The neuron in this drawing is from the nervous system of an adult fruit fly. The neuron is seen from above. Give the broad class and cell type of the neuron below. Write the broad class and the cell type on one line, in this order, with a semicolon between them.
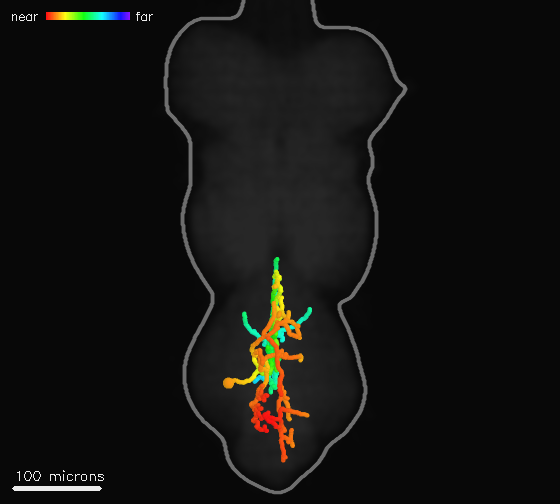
nerve-cord intrinsic neuron; INXXX245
